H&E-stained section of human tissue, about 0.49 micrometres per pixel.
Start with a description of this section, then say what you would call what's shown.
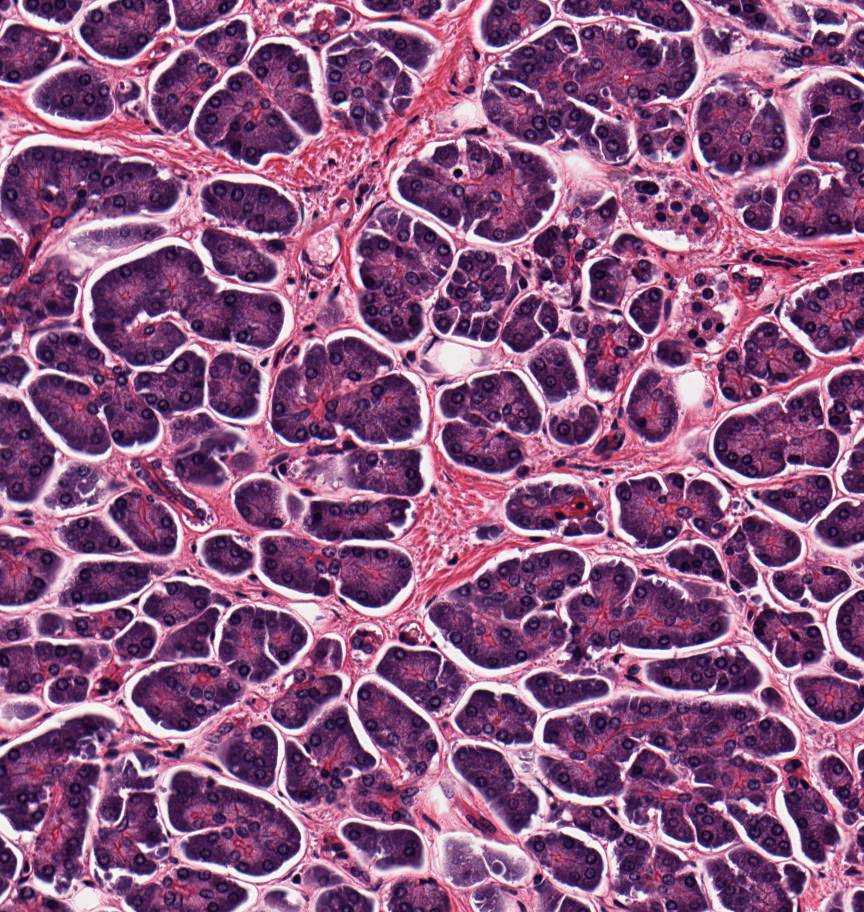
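Closely packed rounded acini, grouped into small lobules, fill the whole field. Acinar cytoplasm deeply purple, basophilic and finely granular. One round nucleus per cell, placed toward the base. Lumina tiny, showing only as thin pink central lines. Tissue: pancreas.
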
